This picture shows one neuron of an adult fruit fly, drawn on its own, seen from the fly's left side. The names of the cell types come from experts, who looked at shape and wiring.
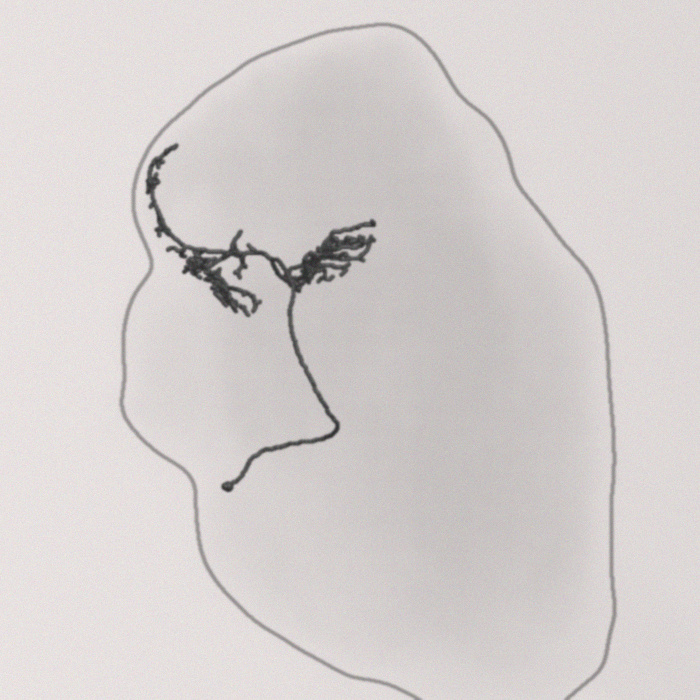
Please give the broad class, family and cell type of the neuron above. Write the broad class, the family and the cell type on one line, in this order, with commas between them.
central-brain intrinsic neuron, hemilineage LALv1_dorsal, FB4E_a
